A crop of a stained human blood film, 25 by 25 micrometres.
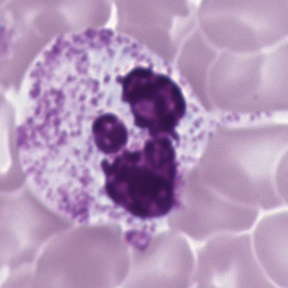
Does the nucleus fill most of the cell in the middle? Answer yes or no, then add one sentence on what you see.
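No. The cytoplasm is plentiful and very pale, almost colourless.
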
